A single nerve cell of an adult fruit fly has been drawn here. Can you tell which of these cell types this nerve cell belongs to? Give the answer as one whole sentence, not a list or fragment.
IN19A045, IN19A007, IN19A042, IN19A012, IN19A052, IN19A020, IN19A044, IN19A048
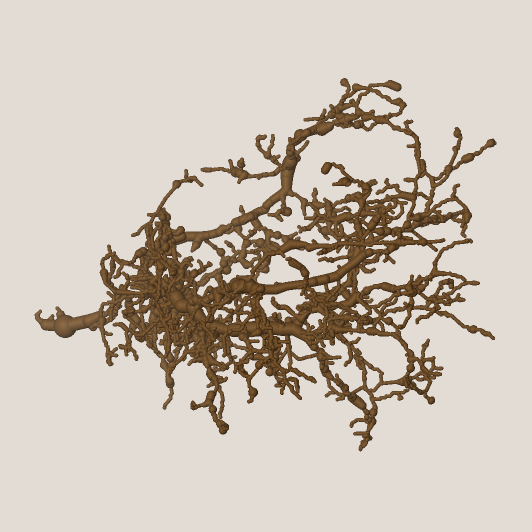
Belonging to the cell type IN19A020 is this nerve cell.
